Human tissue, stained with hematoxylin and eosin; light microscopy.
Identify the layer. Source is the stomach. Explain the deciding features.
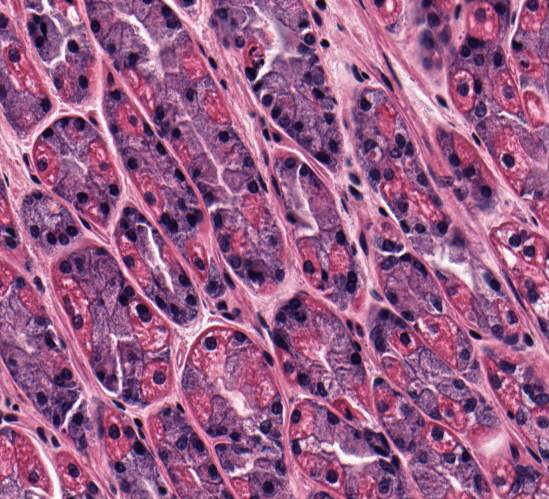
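These are fundic glands. Closely packed, elongated glands fill the whole field, separated only by thin strands of pink stroma. Parietal cells, bright pink with a single round central nucleus, are scattered throughout, and purple-blue granular chief cells make up much of the lining between them.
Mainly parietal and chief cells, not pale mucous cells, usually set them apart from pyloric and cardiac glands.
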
